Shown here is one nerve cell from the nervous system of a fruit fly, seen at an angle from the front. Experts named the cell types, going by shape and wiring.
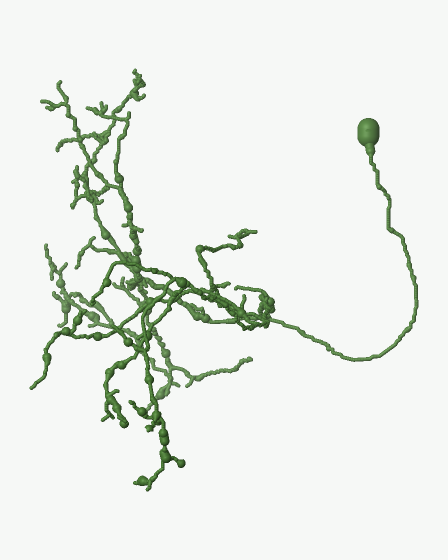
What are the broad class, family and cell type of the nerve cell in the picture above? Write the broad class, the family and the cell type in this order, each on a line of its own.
central-brain intrinsic neuron
hemilineage DM3_dorso_lateral
SMP326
